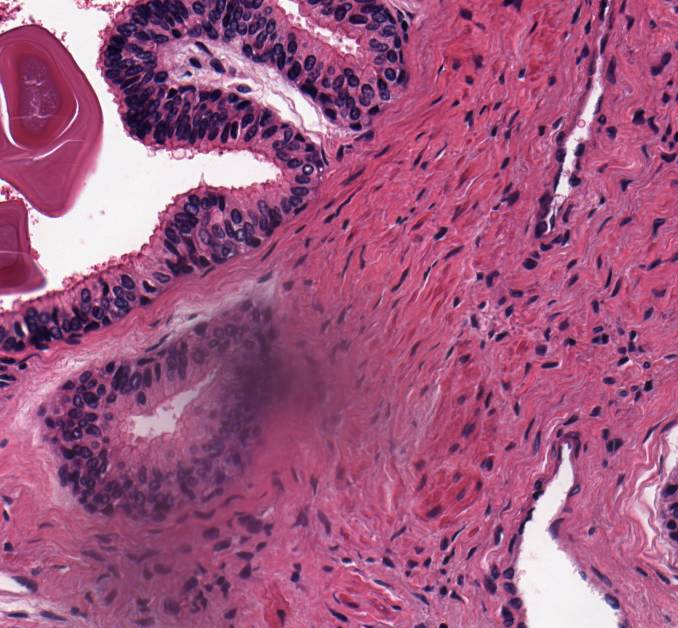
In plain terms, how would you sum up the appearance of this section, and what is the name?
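Layout: gland-lined spaces along the left side, pink stroma across the centre and right. Lining: the large upper-left gland is lined by tall columnar cells in folds projecting into its lumen; their crowded, dark, oval nuclei stack at several levels. Stroma: narrow, empty, slit-like clear spaces run through it near the right edge. This section is prostate.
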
